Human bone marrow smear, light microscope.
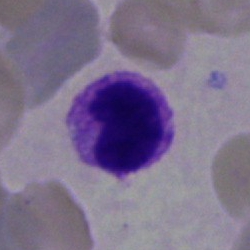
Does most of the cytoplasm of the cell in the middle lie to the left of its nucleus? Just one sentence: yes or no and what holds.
Yes, toward the right of the cell is where its nucleus lies.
